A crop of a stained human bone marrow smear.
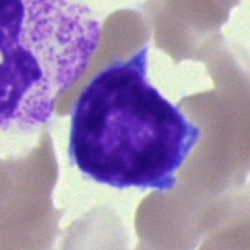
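Lymphocyte in a stained human bone marrow smear. Roughly round, with a slightly irregular, uneven edge. The nucleus fills almost the whole cell; the very thin rim of cytoplasm shows no granules. A small pointed tag of blue cytoplasm sticks out from the upper edge.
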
